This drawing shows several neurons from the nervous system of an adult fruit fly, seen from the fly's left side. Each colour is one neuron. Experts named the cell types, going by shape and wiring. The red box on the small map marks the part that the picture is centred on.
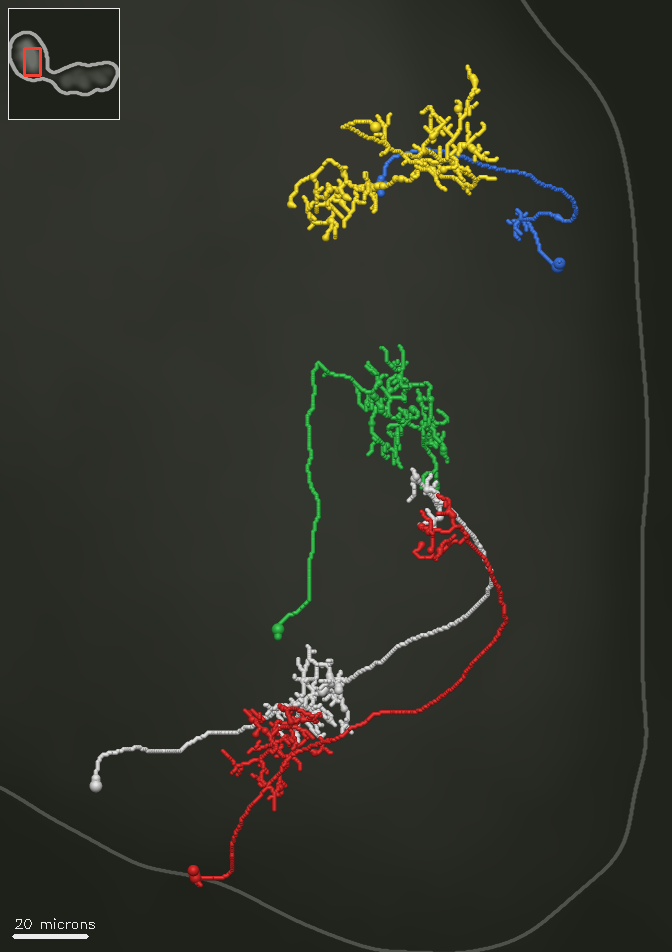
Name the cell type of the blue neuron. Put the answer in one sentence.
The cell type is Tm9.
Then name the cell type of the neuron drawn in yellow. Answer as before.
The cell type is TmY21.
